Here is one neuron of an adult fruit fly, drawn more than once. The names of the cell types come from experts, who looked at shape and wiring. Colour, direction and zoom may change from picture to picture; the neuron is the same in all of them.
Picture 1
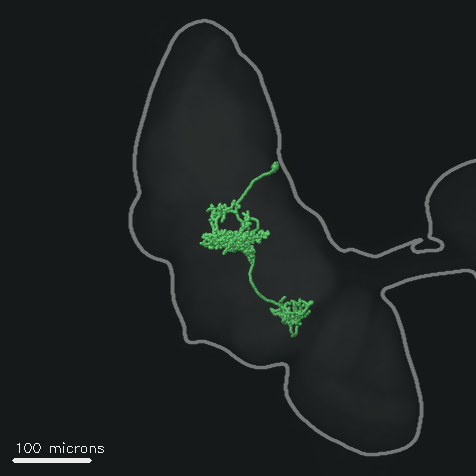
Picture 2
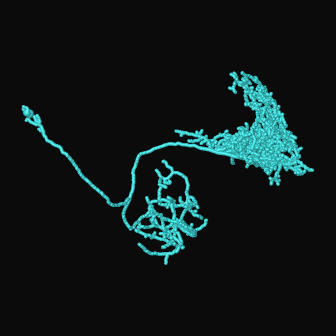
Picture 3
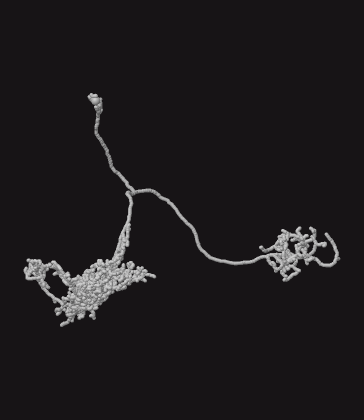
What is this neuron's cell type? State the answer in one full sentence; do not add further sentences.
The cell type given to this neuron is AMMC012.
